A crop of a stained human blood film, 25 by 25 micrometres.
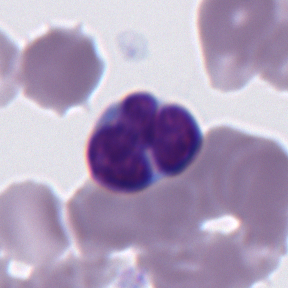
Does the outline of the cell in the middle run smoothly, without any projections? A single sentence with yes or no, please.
Yes, a smooth outline without projections belongs to this cell.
